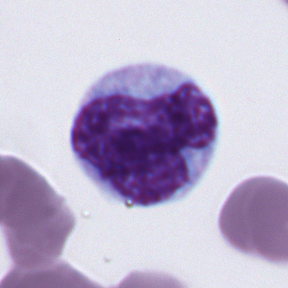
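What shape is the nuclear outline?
Irregular and folded, with several bulging lobes.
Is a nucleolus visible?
No, none can be seen.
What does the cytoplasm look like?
It is pale greyish blue and holds no coarse granules.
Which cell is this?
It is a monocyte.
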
